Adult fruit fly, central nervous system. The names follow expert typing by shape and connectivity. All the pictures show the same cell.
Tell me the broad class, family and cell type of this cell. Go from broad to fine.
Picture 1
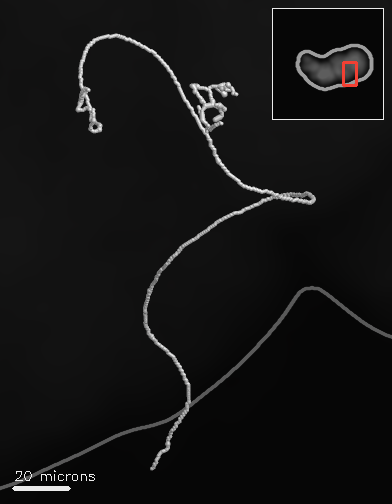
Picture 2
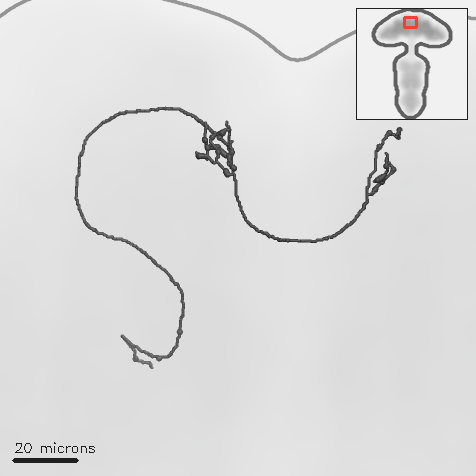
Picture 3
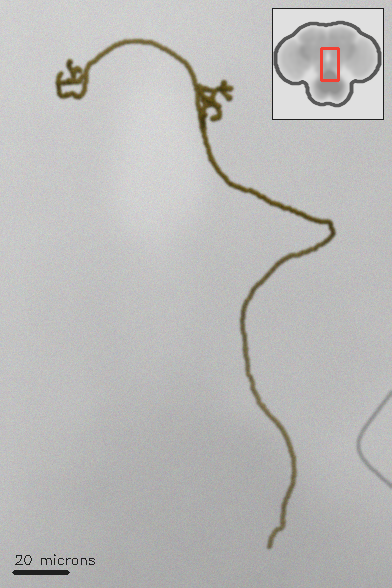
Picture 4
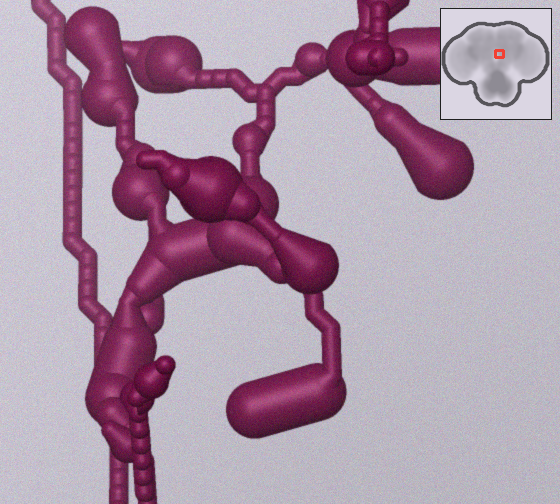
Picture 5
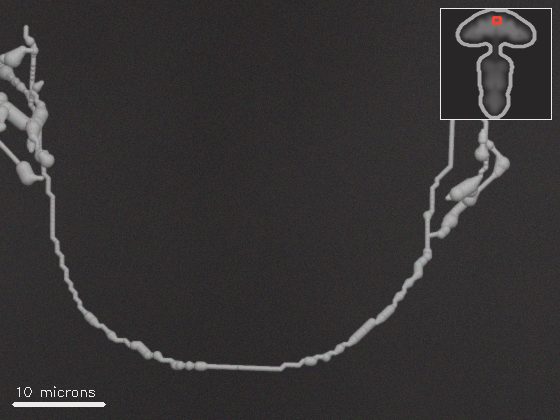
sensory neuron entering the brain; class olfactory; ORN_VM7d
